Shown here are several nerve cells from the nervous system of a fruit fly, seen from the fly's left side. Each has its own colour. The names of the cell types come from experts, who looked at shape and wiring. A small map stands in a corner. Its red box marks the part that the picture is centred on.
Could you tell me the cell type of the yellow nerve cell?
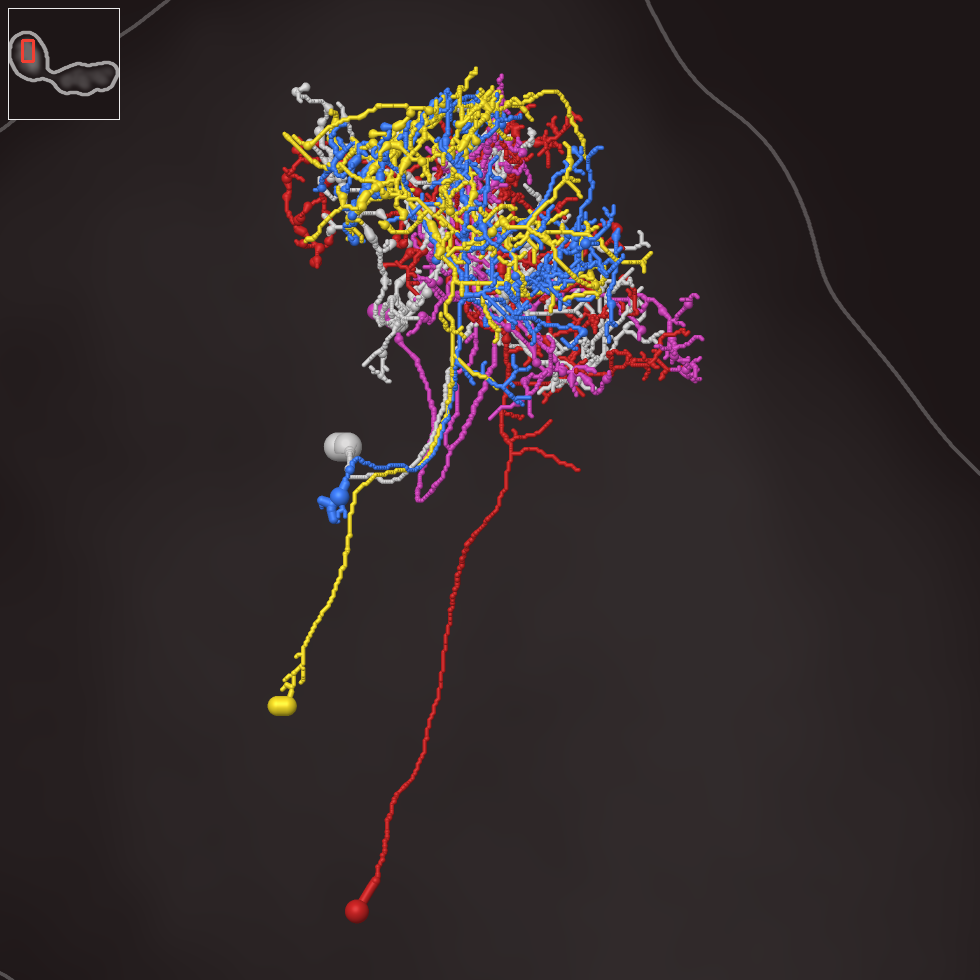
CB1237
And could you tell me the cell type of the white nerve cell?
LHAV5c1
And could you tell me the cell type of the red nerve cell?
CB2045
